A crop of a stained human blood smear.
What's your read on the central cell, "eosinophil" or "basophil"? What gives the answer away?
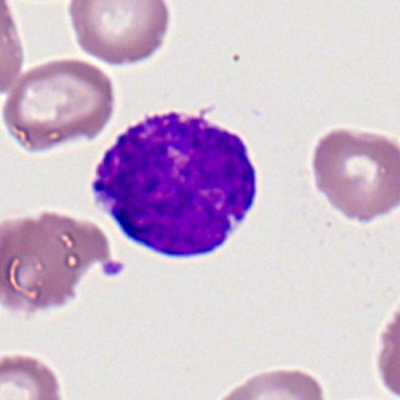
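This is a basophil.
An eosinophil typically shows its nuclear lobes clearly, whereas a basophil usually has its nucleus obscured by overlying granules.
Here dark purple material fills almost the whole cell, coarse and clumped rather than smooth, which agrees with the basophil pattern. A few small paler patches show toward the middle, and the upper edge is slightly ragged.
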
